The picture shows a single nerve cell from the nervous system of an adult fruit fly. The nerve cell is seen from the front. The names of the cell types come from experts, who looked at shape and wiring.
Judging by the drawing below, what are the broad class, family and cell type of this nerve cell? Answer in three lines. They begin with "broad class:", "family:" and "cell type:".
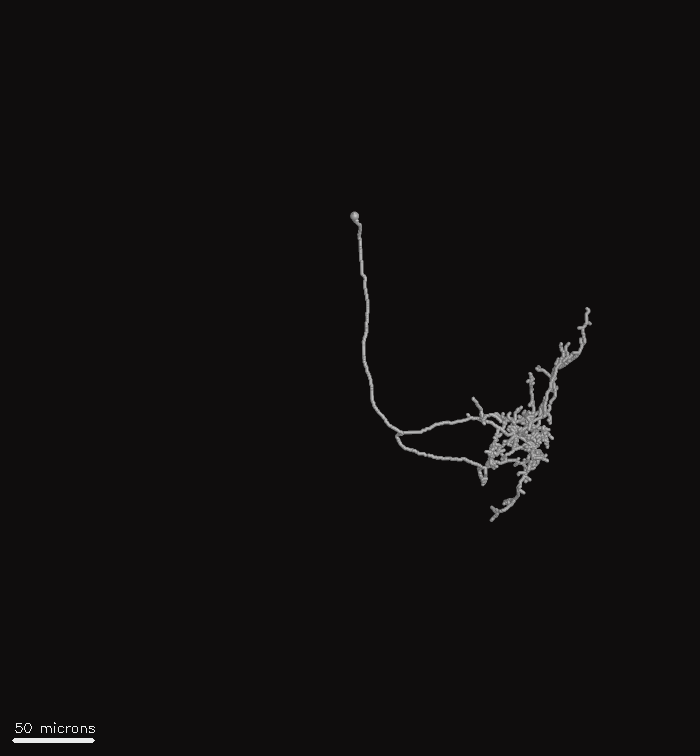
broad class: central-brain intrinsic neuron
family: hemilineage DM1_antero_ventral
cell type: WED094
